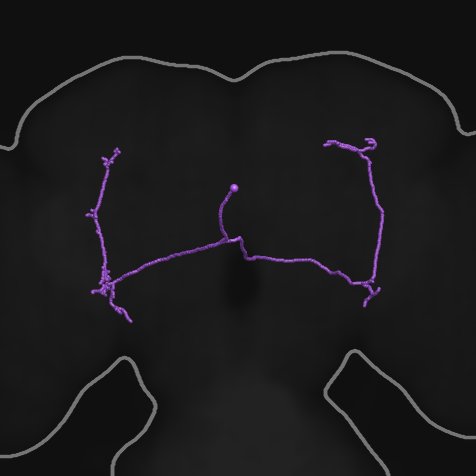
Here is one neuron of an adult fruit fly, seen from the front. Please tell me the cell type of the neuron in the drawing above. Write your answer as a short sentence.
The cell type is CB1055.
